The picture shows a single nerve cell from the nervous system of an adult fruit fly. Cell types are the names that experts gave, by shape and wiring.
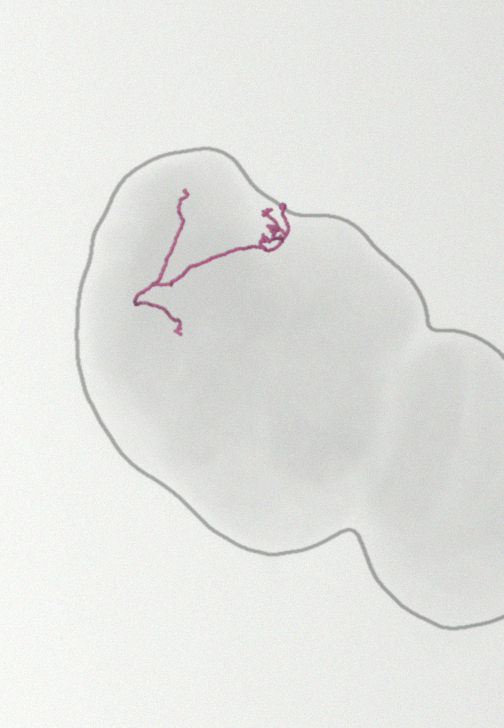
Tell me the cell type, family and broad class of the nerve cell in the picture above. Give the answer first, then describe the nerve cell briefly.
Its cell type is KCab-m. The name of its family is class Kenyon Cell. This is a central-brain intrinsic neuron. The cell body can be seen at the top of the picture. In this view it is about as wide as it is tall.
